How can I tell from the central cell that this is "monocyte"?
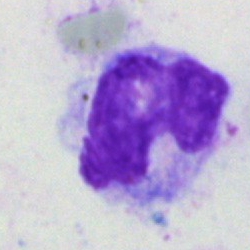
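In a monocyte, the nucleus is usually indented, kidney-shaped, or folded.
The nucleus here is folded, with a deep notch opening downward on its lower right side, which agrees with a monocyte. It occupies most of the cell, so the rim of cytoplasm is fairly narrow. That cytoplasm is pale greyish-blue, and its widest part lies beneath the nucleus, filling the notch. The cell is a monocyte.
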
